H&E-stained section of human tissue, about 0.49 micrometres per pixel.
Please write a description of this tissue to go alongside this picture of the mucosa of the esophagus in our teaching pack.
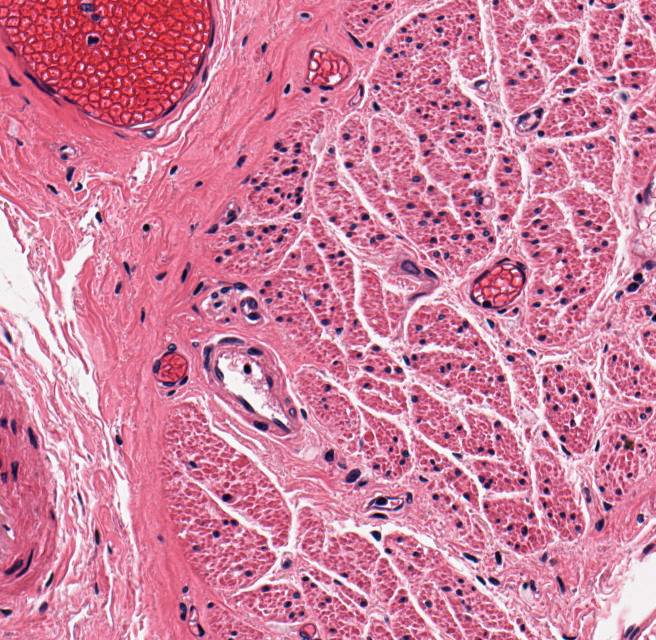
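Pink tissue, divided into irregular bundles by thin pale clefts, occupies the right two-thirds of the field. Within the bundles the texture is finely dotted, showing fibres cut across rather than lengthwise. Small dark nuclei are spread fairly evenly through the bundles. In the top-left corner, a large vessel is packed with red blood cells.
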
